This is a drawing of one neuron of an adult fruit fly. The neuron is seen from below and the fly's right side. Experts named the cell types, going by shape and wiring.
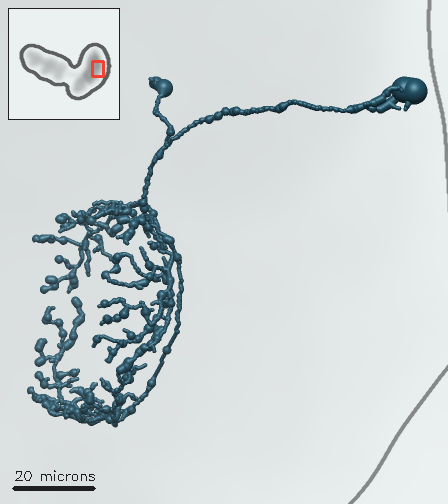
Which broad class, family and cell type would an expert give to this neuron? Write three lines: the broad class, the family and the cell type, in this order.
central-brain intrinsic neuron
hemilineage EBa1
ER4d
